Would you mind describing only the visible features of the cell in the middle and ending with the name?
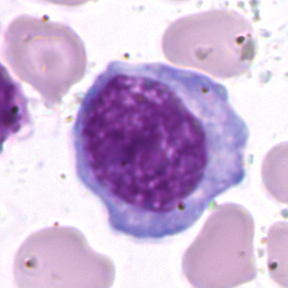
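Irregular in outline, the cell shows a few small blunt bulges rather than a smooth curve. Its nucleus sits off-centre toward the left, leaving a wider band of cytoplasm on the right. The cytoplasm is stained blue-grey, and no distinct granules are seen in it. It is a plasma cell.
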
